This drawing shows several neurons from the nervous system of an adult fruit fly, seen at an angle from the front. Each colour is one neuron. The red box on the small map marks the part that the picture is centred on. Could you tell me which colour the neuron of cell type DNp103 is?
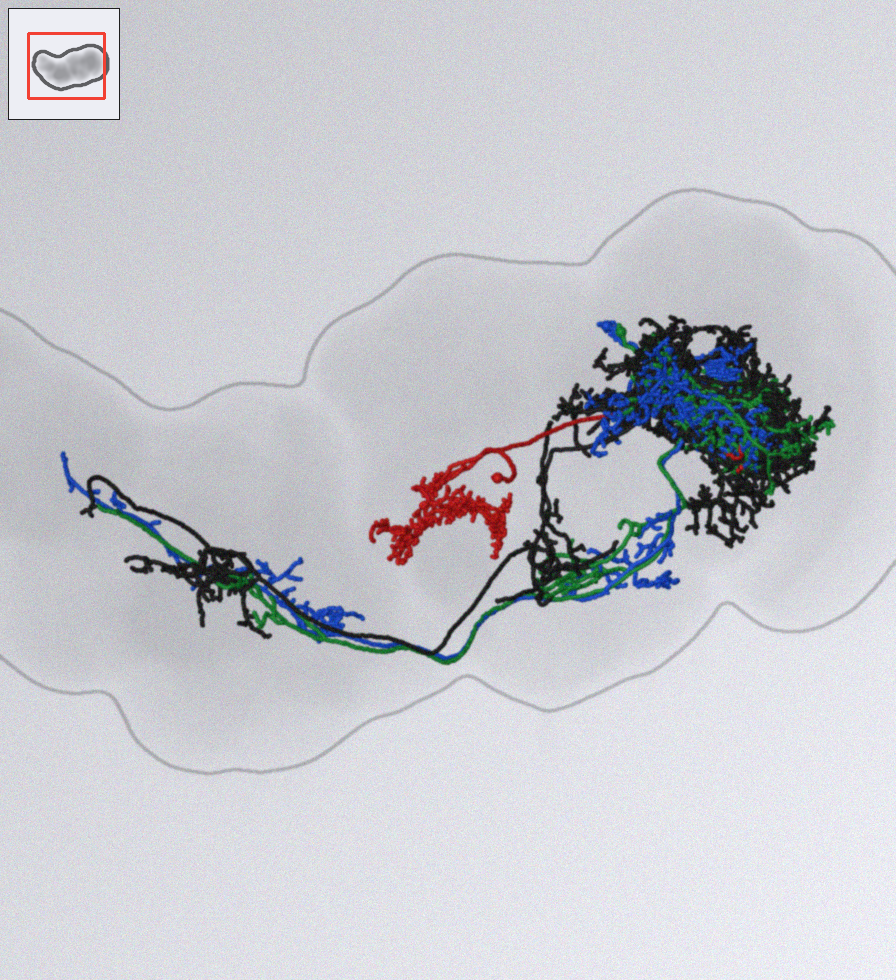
black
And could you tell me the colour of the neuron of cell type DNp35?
green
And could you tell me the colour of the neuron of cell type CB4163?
red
